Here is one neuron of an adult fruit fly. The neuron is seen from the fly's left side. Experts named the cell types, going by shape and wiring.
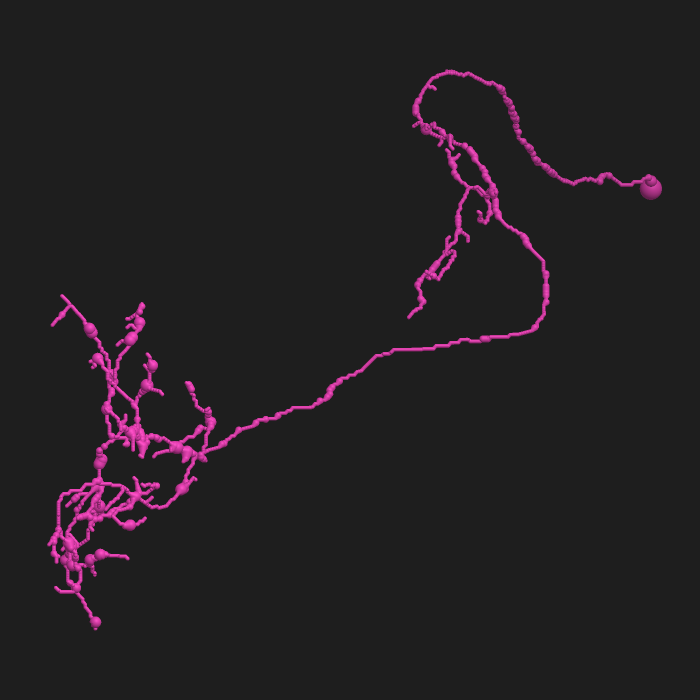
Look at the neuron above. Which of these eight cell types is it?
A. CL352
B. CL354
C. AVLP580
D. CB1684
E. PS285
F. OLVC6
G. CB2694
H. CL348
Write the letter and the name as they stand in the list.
D. CB1684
